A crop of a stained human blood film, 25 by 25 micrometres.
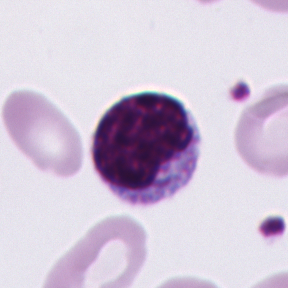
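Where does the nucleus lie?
Off-centre, toward the upper left of the cell, filling about 70% of its area.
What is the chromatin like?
Dark purple and coarsely clumped.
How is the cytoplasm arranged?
As a pale lilac-blue crescent along the lower right side of a cell about 10 micrometres across.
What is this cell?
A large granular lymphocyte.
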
